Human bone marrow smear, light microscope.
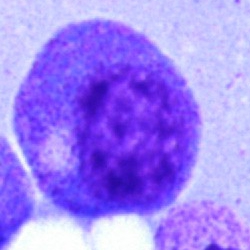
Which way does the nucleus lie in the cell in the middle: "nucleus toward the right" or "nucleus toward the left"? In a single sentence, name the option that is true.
On the right side of this cell lies the nucleus.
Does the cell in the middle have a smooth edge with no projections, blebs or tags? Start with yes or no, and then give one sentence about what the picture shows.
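Yes. The cell is roughly round with a smooth edge.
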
